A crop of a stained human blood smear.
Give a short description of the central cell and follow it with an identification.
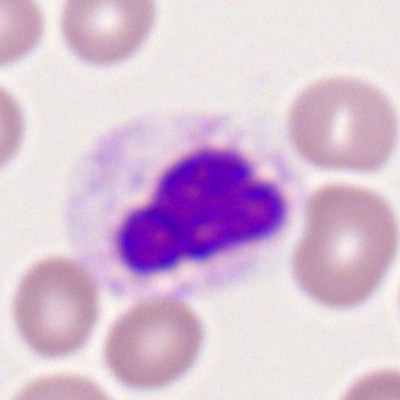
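First, the chromatin: dense, staining dark purple. Second, the nucleus sits toward the right side, leaving more cytoplasm on the left. Third, that cytoplasm is plentiful and pale pink-lilac, holding only fine, faint lilac granules. The cell is a segmented neutrophil.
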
